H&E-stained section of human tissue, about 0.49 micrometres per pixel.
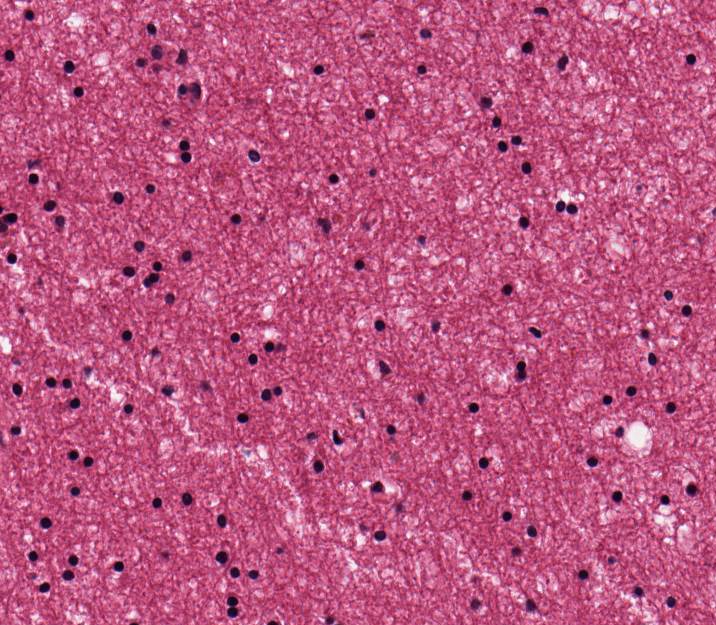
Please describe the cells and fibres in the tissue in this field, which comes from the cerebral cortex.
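The whole field is a fine, fibrillary pink meshwork with no epithelium, glands or lumina. Its scattered cells appear as small, round, dark nuclei of fairly uniform size, spread fairly evenly rather than clustered. Most show little or no cytoplasm; some sit in a small clear halo.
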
